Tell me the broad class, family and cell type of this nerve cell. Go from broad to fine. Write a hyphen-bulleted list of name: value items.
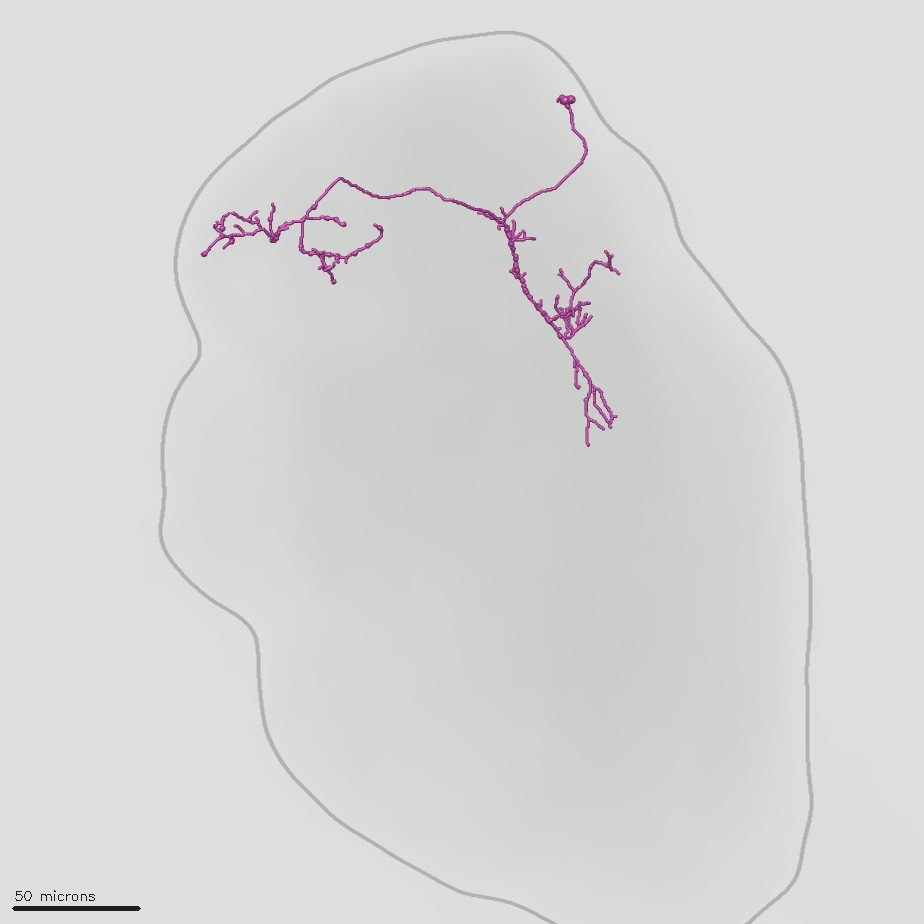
- broad class: central-brain intrinsic neuron
- family: hemilineage SLPad1_posterior
- cell type: CB1148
